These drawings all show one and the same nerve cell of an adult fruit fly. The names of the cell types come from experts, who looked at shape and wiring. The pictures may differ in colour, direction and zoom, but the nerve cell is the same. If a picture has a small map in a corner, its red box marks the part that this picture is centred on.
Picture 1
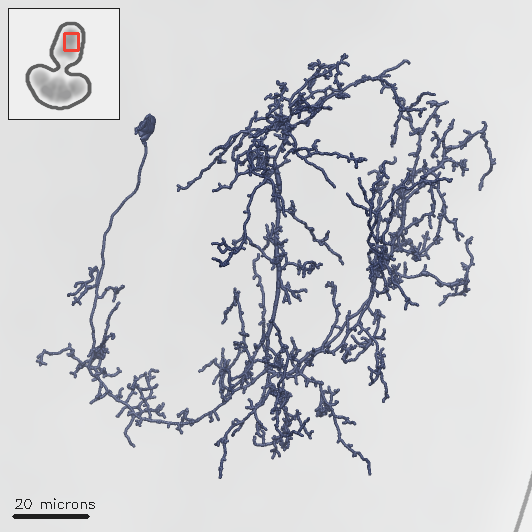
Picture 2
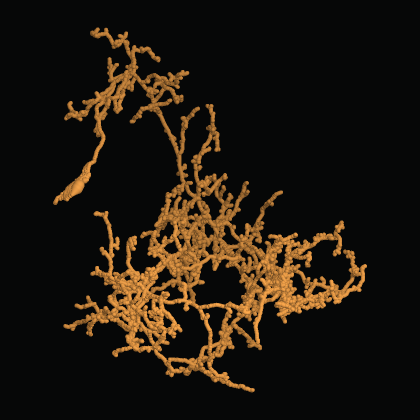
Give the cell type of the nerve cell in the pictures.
IN12B024_a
